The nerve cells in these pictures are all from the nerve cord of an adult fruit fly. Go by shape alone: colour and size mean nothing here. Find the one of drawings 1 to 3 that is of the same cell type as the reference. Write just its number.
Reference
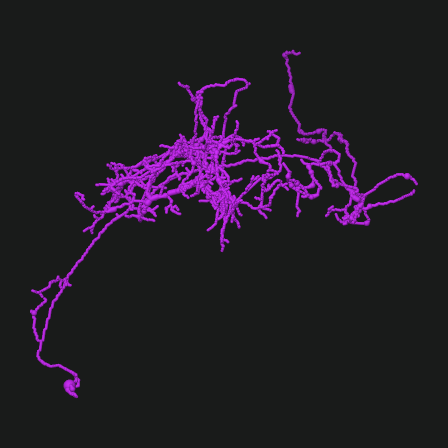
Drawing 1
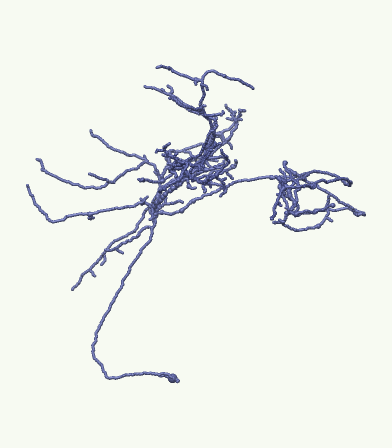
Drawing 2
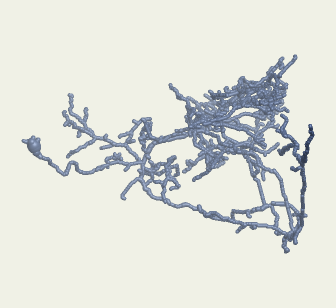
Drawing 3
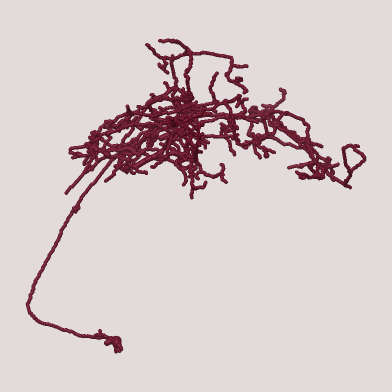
3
